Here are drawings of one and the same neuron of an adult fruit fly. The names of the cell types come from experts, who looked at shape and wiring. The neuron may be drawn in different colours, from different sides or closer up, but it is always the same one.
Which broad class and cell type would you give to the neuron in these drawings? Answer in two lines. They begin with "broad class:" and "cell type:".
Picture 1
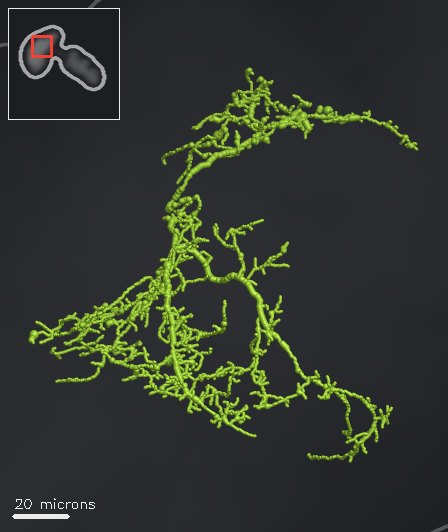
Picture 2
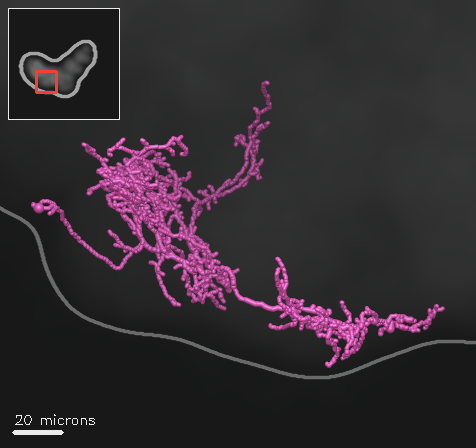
broad class: central-brain intrinsic neuron
cell type: GNG159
